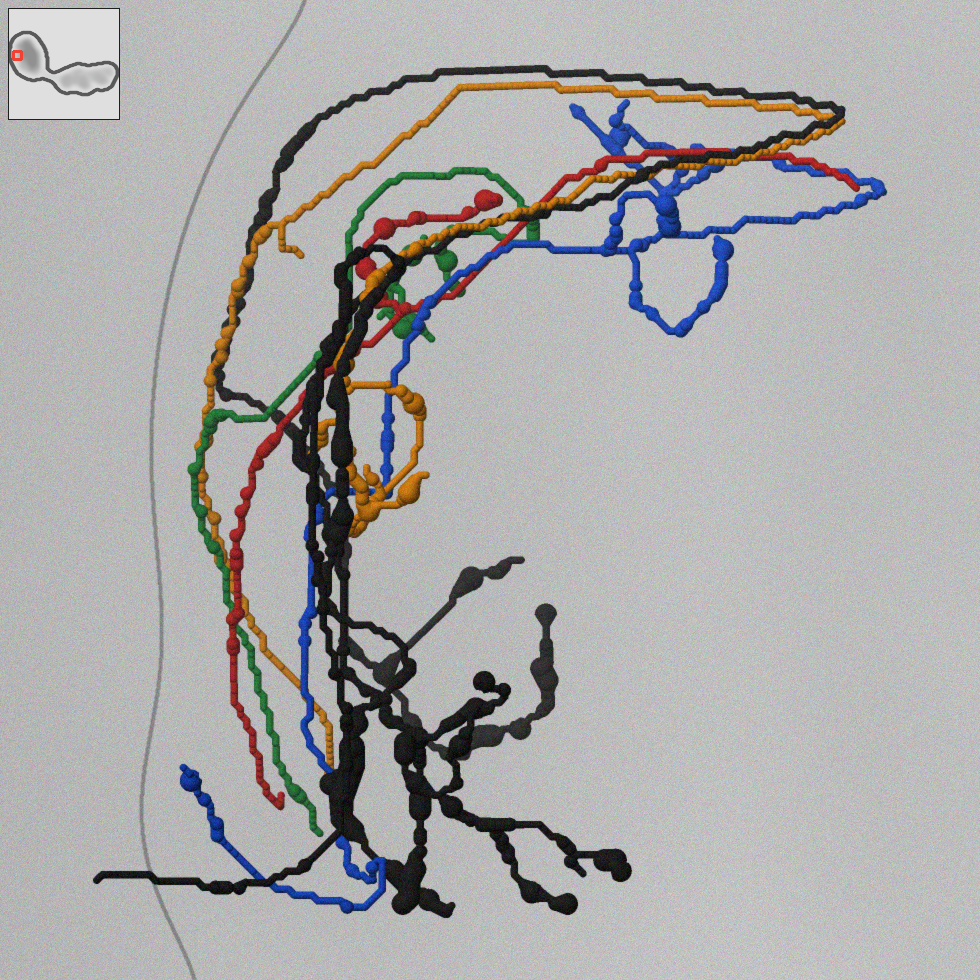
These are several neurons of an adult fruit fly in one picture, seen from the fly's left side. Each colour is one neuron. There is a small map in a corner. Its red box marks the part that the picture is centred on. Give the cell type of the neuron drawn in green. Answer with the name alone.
ORN_DC1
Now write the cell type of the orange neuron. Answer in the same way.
ORN_DA2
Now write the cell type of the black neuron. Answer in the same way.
ORN_VA1v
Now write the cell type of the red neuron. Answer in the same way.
ORN_DM6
